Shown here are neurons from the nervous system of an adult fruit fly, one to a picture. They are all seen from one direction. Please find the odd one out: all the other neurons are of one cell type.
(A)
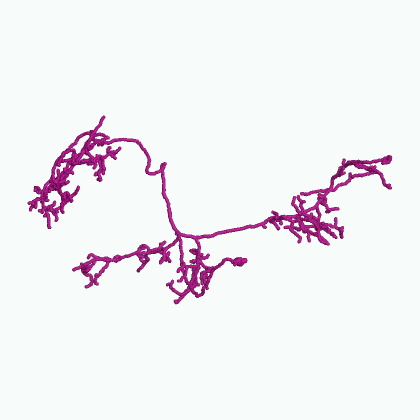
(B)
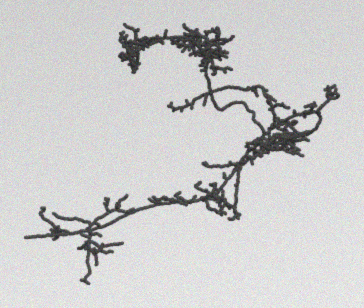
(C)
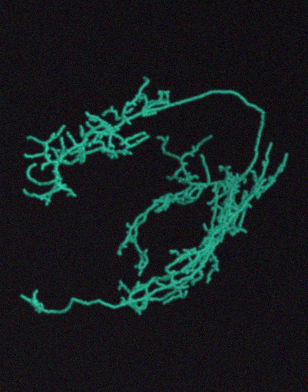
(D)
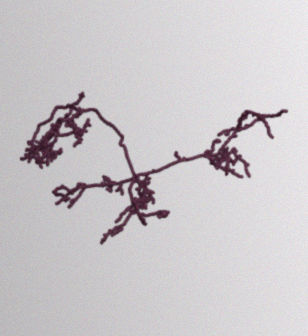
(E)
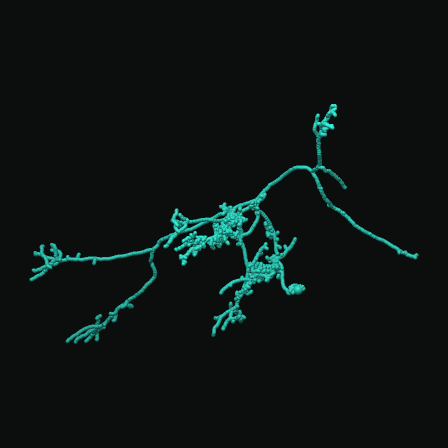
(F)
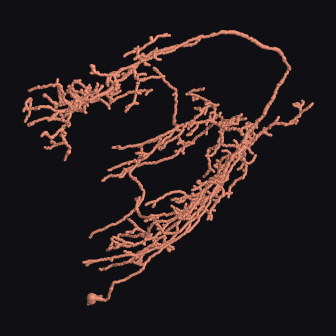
E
